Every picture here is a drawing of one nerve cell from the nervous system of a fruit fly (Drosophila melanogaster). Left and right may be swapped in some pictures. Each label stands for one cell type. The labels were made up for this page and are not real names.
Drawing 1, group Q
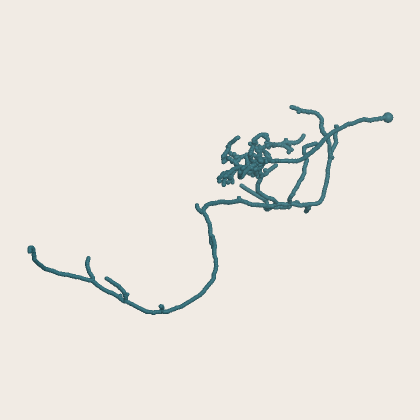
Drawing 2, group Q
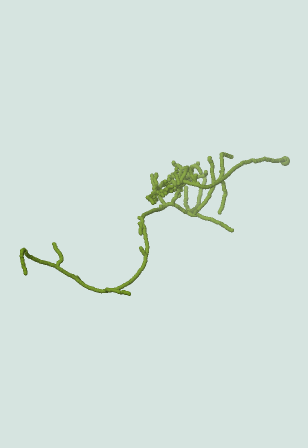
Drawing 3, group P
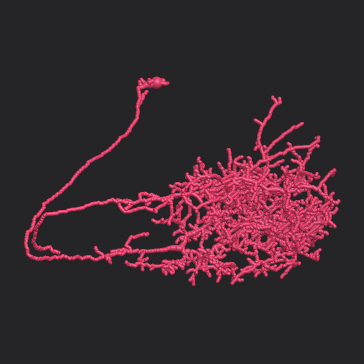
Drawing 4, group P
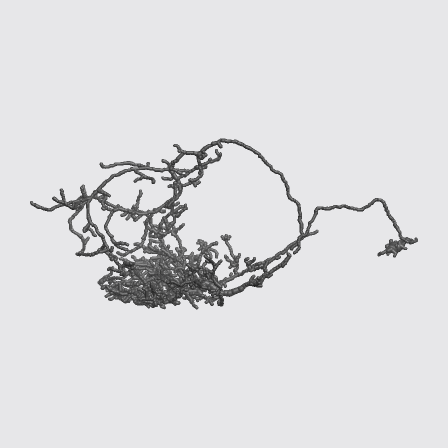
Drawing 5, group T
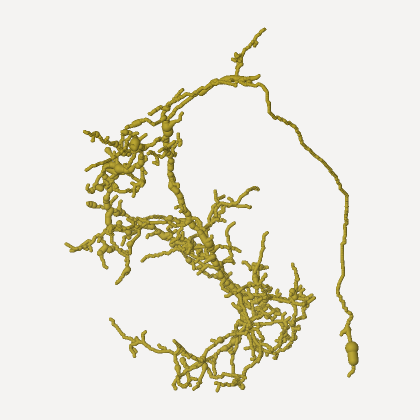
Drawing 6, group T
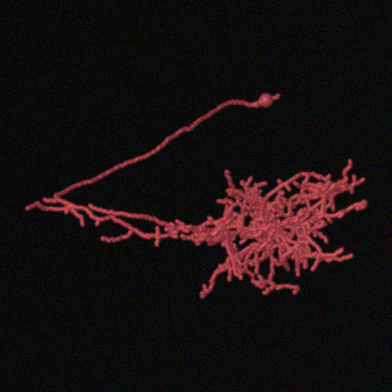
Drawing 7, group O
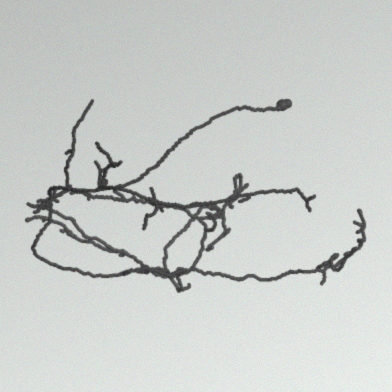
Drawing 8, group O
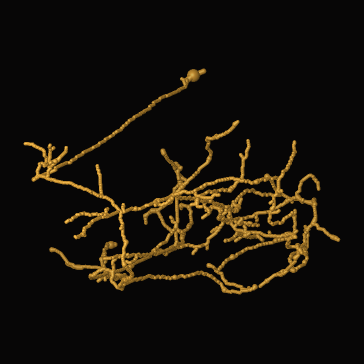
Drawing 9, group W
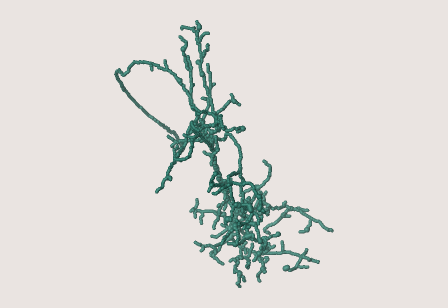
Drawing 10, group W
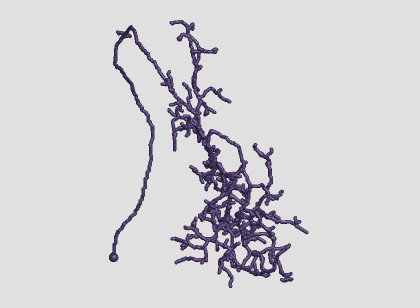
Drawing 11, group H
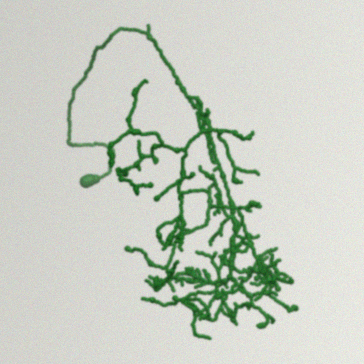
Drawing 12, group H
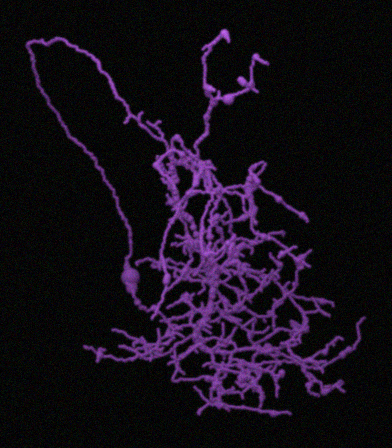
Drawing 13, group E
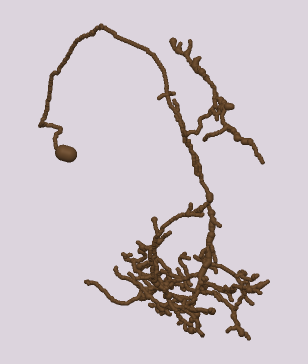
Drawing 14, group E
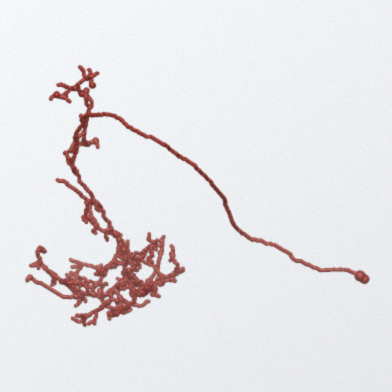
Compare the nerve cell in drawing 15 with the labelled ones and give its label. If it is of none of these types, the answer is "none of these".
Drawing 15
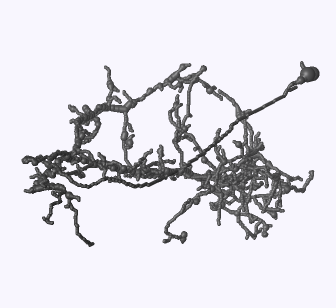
group T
